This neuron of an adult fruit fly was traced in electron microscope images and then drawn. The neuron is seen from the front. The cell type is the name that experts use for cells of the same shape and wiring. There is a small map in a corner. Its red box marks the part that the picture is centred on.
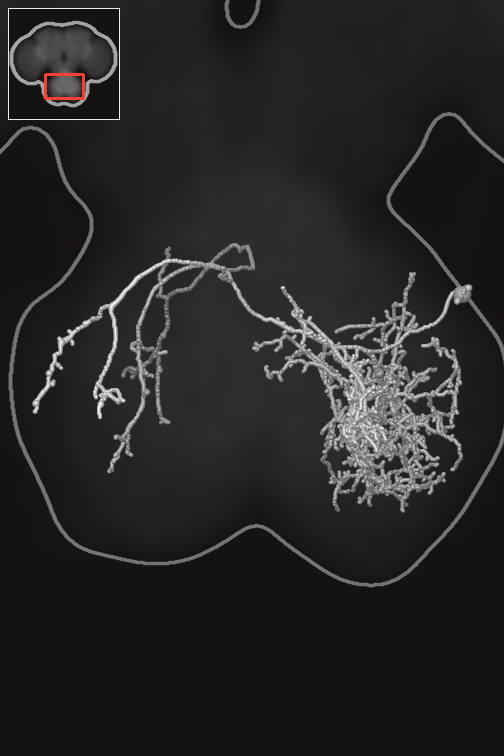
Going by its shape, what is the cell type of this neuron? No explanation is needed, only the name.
IN18B005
